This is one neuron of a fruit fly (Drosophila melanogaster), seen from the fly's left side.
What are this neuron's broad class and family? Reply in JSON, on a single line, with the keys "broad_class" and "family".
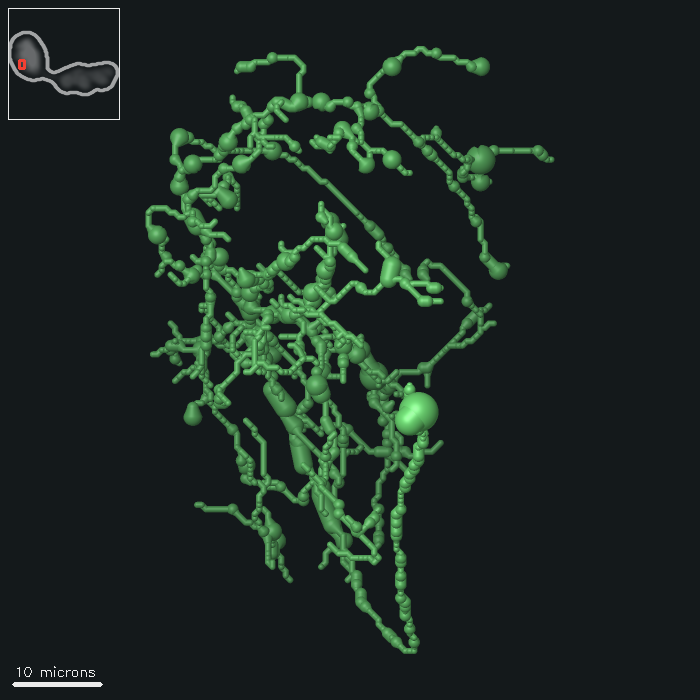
{"broad_class": "central-brain intrinsic neuron", "family": "hemilineage MD_SA1"}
